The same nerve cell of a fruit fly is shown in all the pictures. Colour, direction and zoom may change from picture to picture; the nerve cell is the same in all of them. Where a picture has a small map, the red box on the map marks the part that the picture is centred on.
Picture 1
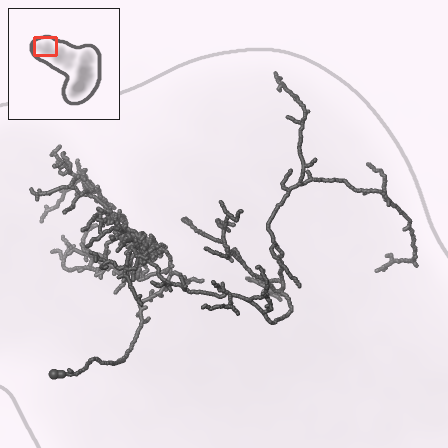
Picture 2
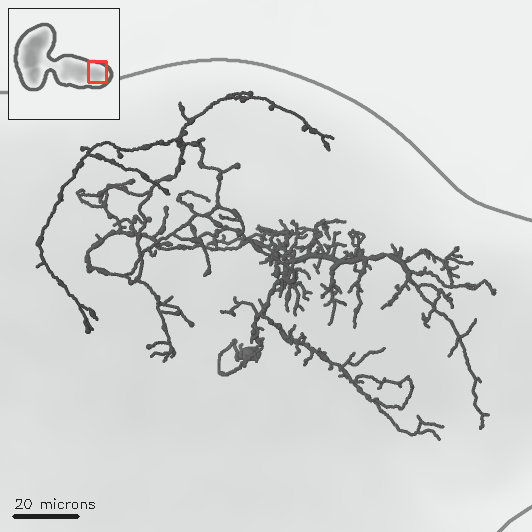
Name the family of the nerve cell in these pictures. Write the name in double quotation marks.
"hemilineage 01A"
